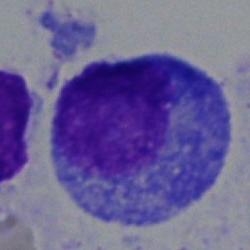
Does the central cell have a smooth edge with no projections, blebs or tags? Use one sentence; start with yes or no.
Yes, it is a smooth edge that the cell has.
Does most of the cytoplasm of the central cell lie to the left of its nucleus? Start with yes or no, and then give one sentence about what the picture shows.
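No. The nucleus sits off-centre, toward the upper left of the cell.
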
